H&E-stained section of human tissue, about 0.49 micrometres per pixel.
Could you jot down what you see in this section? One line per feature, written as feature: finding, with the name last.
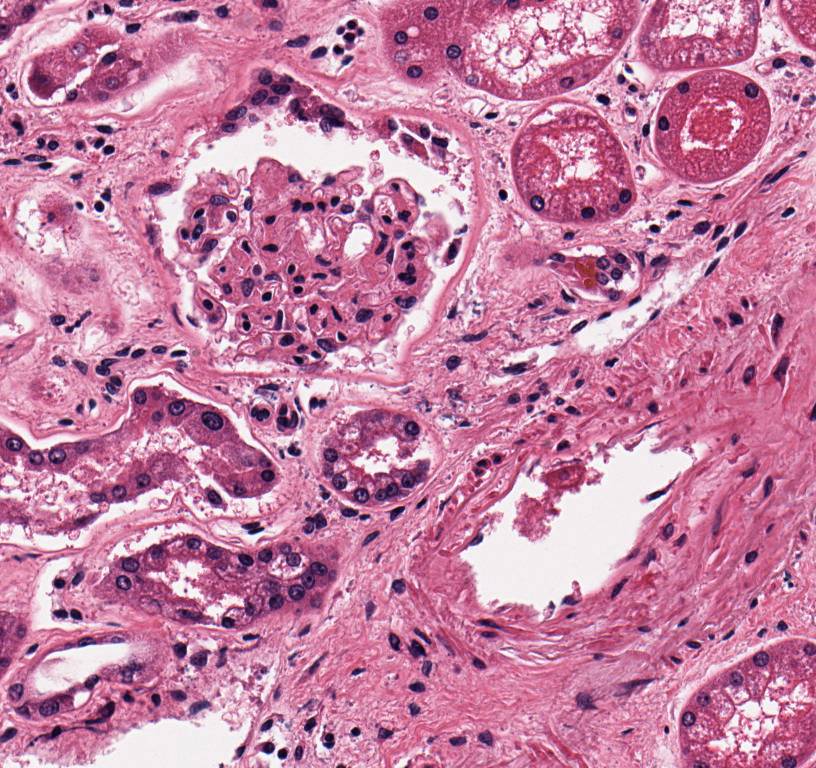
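Glomerulus: single, upper left-centre, surrounded by cross-sectioned tubules
Tubule lining: cuboidal cells, round dark nuclei, pink cytoplasm
Vessel: lower right-centre, mostly empty irregular lumen, concentric layers of spindle-shaped cells
Stroma: right and lower field, widened by pink fibrous tissue with scattered spindle nuclei
Name: renal cortex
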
